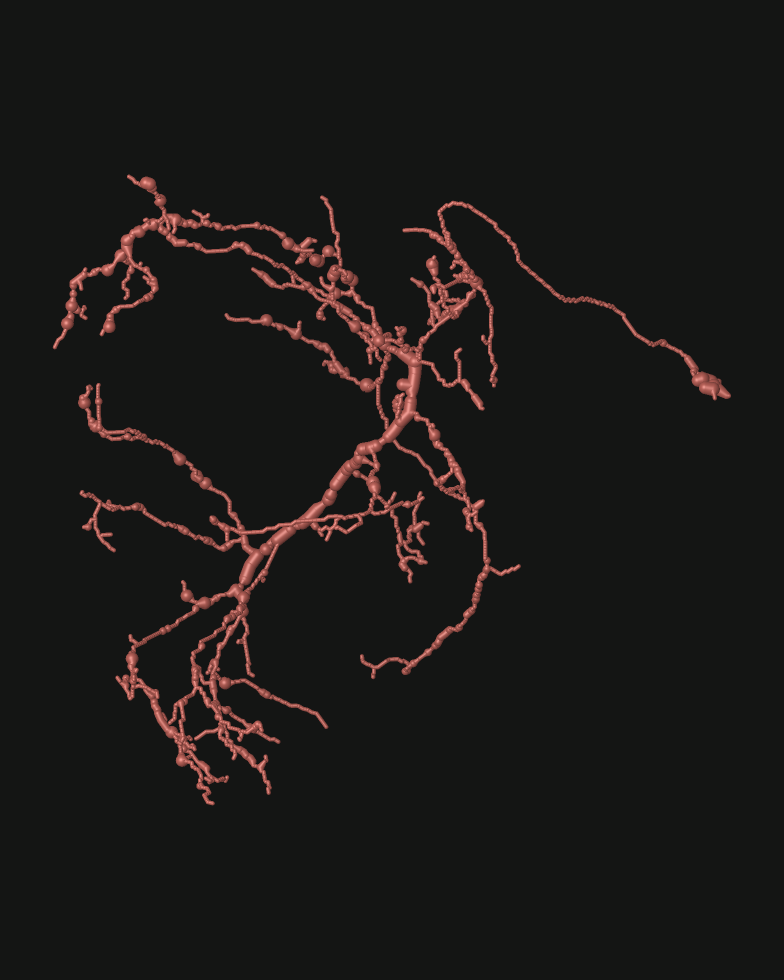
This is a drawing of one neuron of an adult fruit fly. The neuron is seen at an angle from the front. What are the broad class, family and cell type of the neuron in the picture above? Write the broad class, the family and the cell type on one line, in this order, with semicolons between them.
nerve-cord intrinsic neuron; hemilineage 03A; IN03A071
